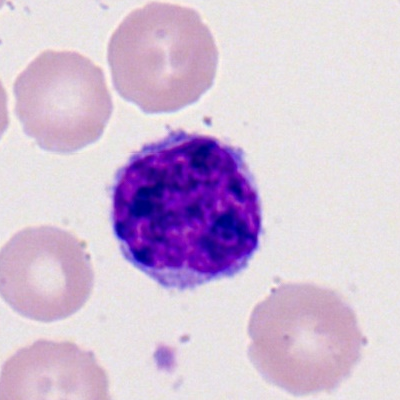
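Lymphocyte in the centre of the field. First, the chromatin is coarse and gathered into dark clumps. Next, the cytoplasm is pale grey-blue, and its rim is widest at the bottom of the cell. Last, the cell edge is slightly ragged rather than smooth.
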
